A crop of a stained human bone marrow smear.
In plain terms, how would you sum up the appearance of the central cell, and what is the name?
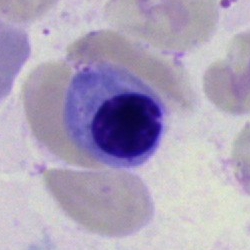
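A smooth outline without surface projections surrounds this cell, whose nucleus sits off-centre toward the right. Blue cytoplasm makes up the rest, with no granules seen in it. This is an erythroblast.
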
